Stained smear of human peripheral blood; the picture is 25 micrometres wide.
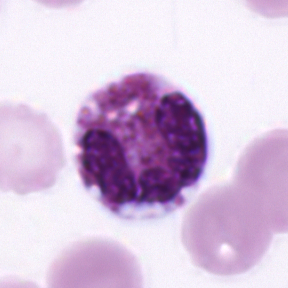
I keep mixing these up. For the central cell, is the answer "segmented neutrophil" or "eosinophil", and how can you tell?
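It's an eosinophil. Start with the granules: coarse reddish-orange ones fill the cytoplasm.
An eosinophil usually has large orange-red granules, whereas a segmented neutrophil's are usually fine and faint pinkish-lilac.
Now the nucleus, which has two large lobes on the left and right sides of the cell.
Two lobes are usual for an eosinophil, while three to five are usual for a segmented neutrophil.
The cell, about 12 micrometres across, has dense, clumped, dark purple chromatin. A small pale clear spot lies in the upper cytoplasm between the lobes.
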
